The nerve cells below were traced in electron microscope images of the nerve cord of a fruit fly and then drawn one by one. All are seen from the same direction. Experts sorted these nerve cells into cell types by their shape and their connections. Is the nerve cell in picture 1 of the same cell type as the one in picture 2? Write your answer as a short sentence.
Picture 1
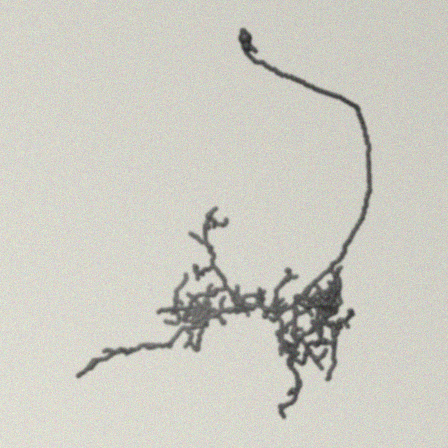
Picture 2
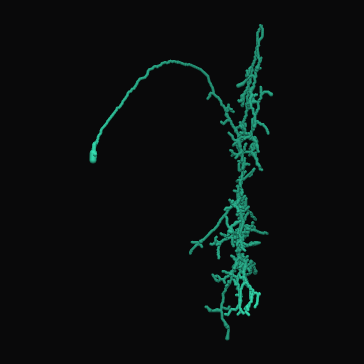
They are of different cell types.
